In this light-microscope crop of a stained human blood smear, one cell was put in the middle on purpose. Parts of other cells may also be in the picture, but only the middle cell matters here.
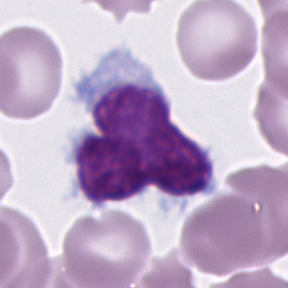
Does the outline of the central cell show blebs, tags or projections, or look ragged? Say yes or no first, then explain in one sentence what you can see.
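Yes. The edge of the cytoplasm is frayed into fine hair-like projections.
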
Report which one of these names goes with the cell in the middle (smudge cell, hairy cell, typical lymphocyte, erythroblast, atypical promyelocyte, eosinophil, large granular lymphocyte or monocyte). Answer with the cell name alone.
hairy cell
